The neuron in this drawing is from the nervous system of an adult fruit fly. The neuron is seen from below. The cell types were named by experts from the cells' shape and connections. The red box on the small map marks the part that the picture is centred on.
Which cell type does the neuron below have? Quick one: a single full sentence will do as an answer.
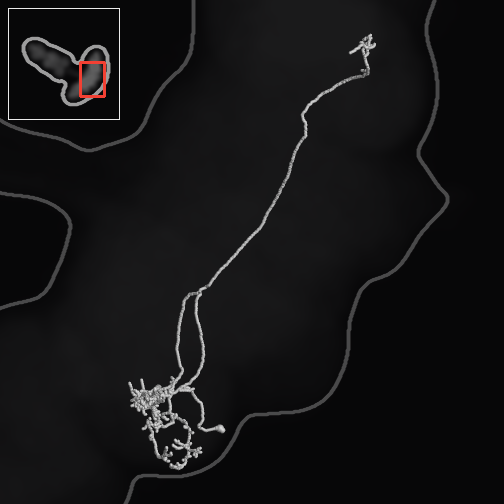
It is CB4215 that names the cell type of this neuron.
